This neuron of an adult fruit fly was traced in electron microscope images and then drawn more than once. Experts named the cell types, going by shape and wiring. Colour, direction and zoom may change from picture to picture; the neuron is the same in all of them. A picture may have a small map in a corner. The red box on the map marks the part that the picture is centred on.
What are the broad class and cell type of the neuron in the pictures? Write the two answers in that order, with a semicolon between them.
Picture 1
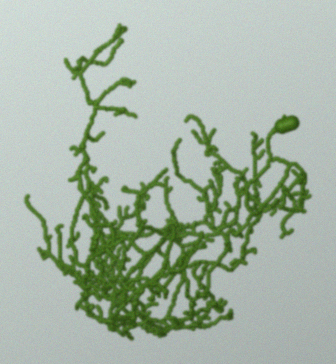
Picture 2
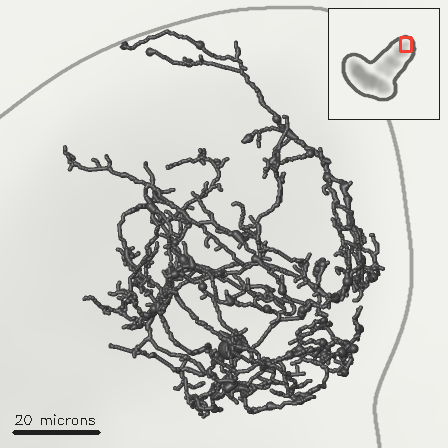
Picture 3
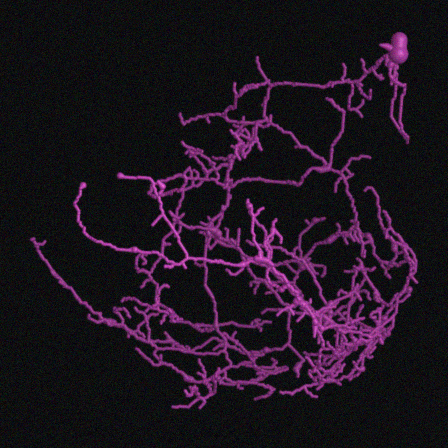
nerve-cord intrinsic neuron; INXXX372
